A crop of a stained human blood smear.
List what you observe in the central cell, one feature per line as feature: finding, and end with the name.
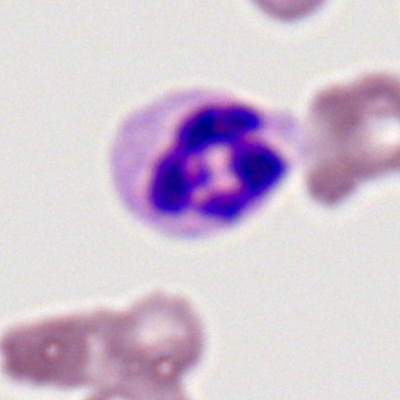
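Nucleus: several lobes, roughly in a ring
Chromatin: dense, dark purple, clumped
Cytoplasm: pale pinkish-lilac
Cytoplasmic rim: widest on the left side
Name: segmented neutrophil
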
